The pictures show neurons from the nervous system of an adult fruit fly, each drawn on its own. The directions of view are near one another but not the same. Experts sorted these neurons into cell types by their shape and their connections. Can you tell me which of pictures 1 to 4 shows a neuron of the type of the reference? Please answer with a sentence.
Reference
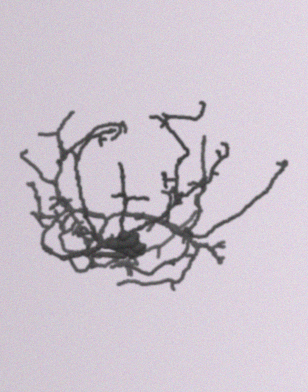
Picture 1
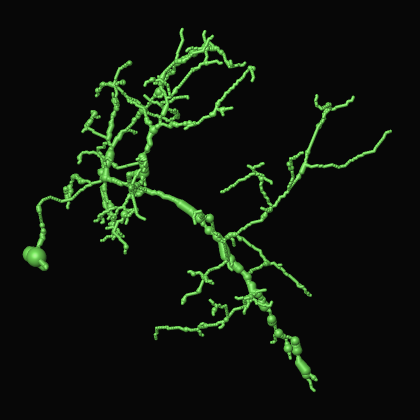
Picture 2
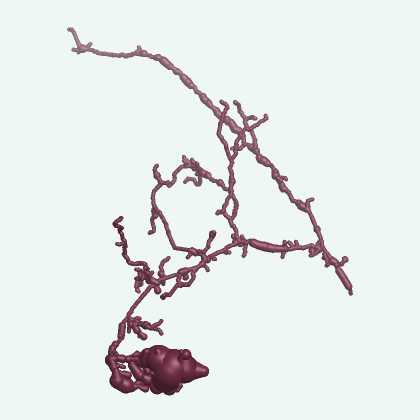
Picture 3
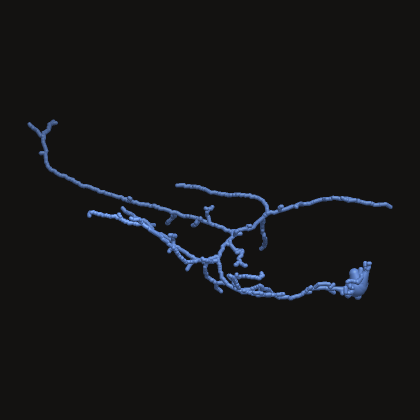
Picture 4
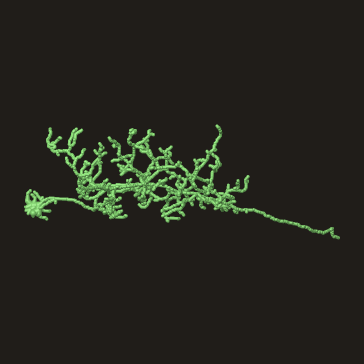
Picture 1 is of the same cell type.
